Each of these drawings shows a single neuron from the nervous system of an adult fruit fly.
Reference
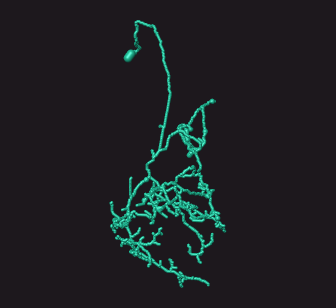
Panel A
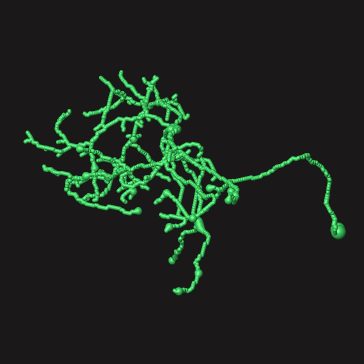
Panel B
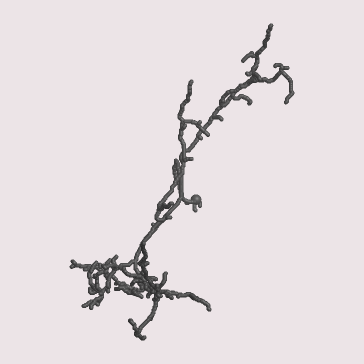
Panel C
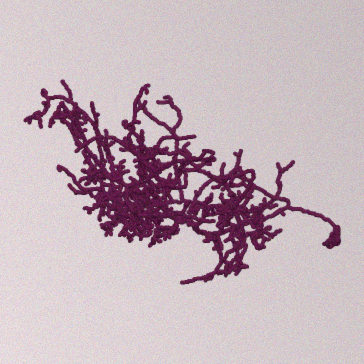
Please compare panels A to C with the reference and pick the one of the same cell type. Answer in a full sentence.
Panel A shows a neuron of the same cell type.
